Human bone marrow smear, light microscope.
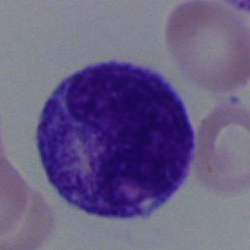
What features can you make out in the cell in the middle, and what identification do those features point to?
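Start with the outline: it's round, and the surface has no projections or blebs. The dark nucleus fills most of the cell, leaving a paler strip on the left. Down at the lower edge there's a small, clear pale spot. This cell is a promyelocyte.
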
